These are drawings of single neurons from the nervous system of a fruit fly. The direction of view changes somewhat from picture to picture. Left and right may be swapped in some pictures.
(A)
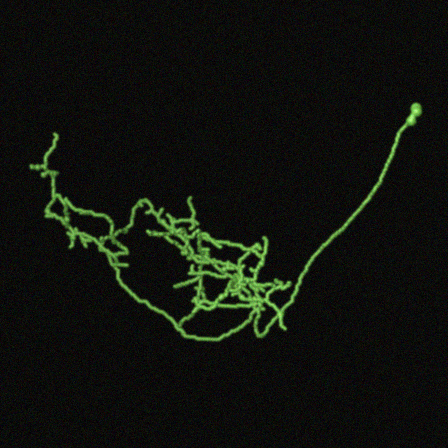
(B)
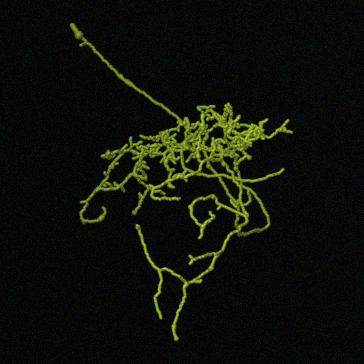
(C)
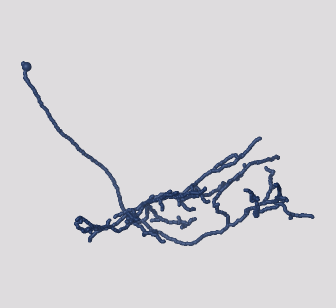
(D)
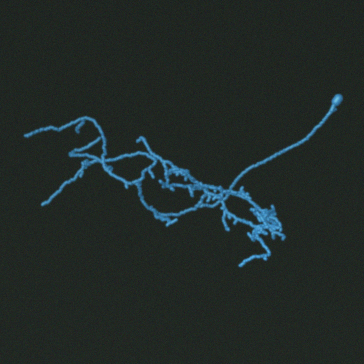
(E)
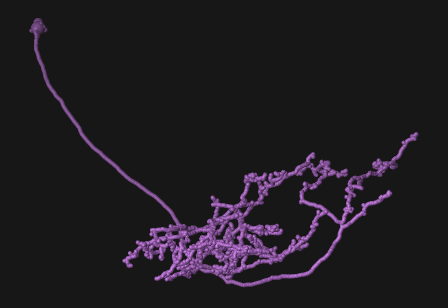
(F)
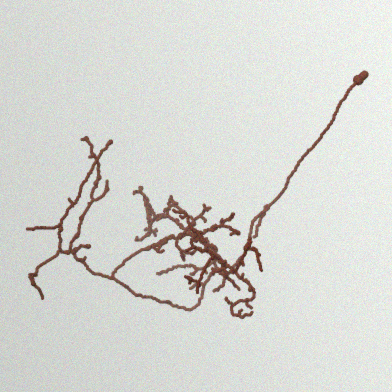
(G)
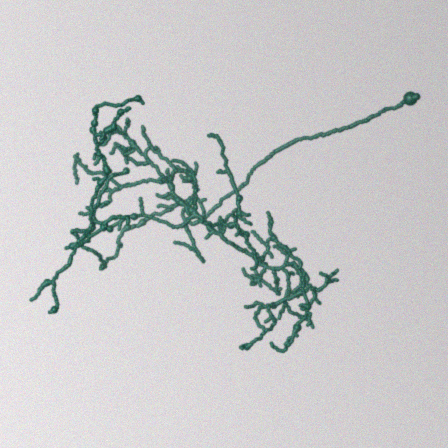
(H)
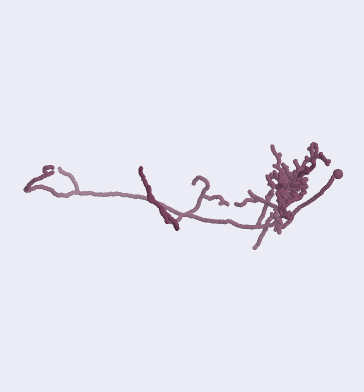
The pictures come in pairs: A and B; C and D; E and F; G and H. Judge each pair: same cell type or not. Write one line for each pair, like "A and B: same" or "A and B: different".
A and B: different
C and D: same
E and F: different
G and H: different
